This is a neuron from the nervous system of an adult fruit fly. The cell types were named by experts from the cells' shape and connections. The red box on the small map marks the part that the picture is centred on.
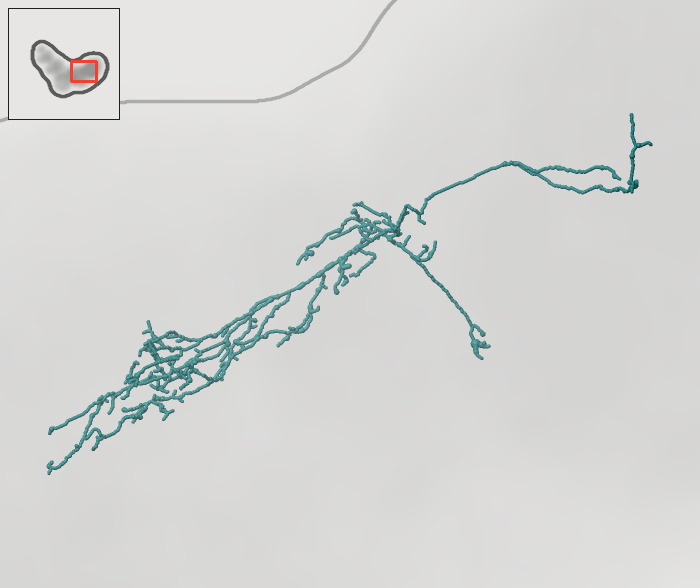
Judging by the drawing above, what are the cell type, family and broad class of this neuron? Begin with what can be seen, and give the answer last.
Dozens of branch ends can be seen. In this view it is wider than it is tall. Its cell type is SIP112m. Its family is hemilineage SMPad1. This is a central-brain intrinsic neuron.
